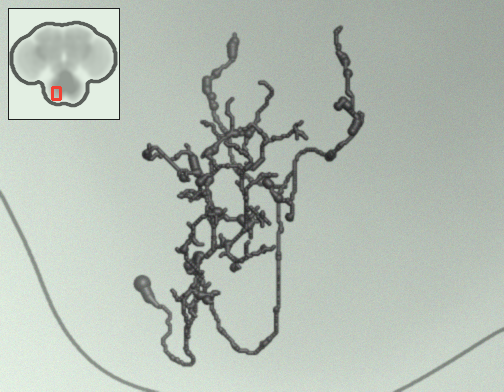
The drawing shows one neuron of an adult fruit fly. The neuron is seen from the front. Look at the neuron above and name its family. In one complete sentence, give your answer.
The family grouping of the neuron is hemilineage 01B.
